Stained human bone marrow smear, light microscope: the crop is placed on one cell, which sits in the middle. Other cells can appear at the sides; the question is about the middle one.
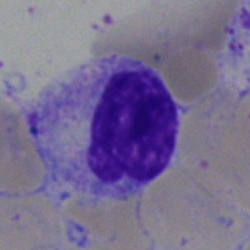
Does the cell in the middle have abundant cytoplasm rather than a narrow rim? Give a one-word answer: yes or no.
Yes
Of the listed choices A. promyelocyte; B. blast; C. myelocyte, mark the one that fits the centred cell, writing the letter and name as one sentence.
Option C is correct in that the central cell is a myelocyte.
